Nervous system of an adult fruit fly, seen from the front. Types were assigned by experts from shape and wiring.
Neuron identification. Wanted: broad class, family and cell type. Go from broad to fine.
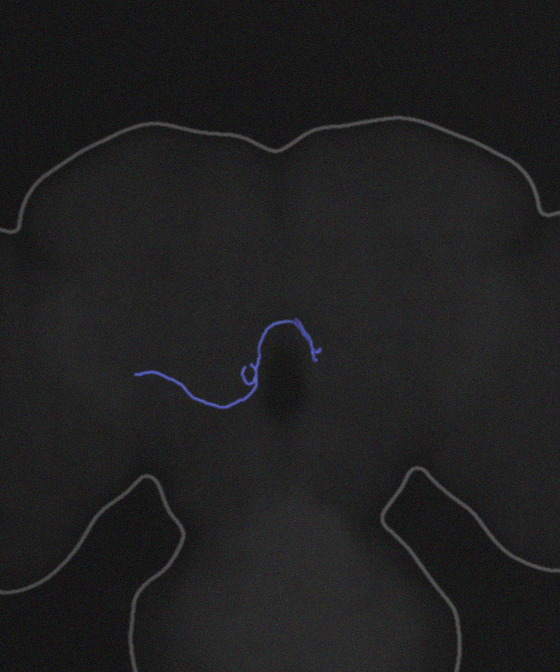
sensory neuron entering the brain; class olfactory; ORN_VM2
